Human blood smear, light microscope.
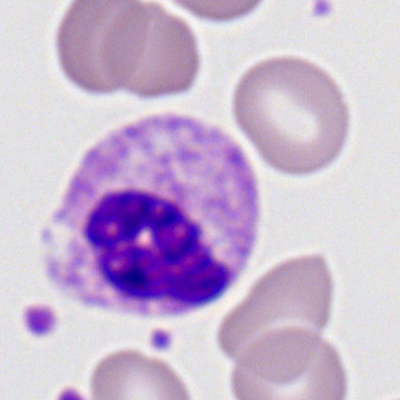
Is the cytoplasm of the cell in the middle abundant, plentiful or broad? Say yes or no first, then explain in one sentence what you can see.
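Yes. The cytoplasm is abundant, taking up more of the cell than the nucleus.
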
